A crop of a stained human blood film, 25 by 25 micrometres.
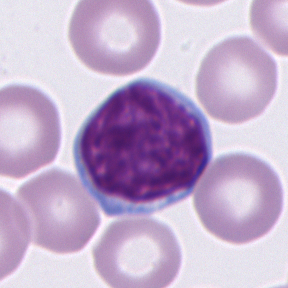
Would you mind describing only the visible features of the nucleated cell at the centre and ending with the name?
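Cytoplasm forms a rim that is widest at the lower left of the cell; it is pale blue and shows no visible granules. The outline is smooth, without projections. The cell is a typical lymphocyte.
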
